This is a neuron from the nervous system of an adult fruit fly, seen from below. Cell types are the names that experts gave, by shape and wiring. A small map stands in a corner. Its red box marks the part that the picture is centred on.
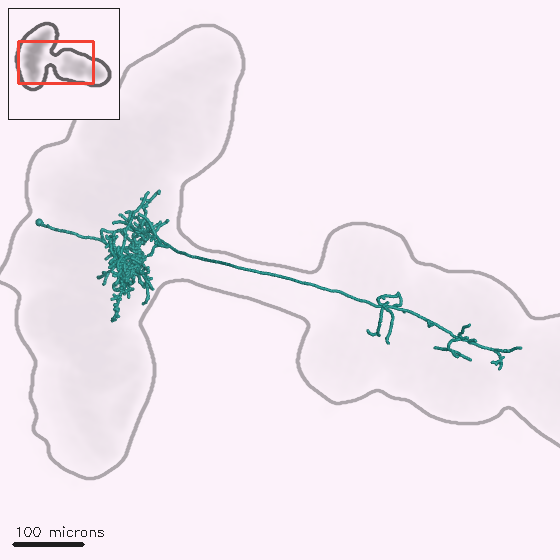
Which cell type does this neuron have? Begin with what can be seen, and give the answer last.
It runs through the neck, between the brain and the nerve cord. By the scale bar it is about 700 microns wide in this view. Dozens of branch ends can be seen. Its broad class is descending neuron. It is of cell type DNb04.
